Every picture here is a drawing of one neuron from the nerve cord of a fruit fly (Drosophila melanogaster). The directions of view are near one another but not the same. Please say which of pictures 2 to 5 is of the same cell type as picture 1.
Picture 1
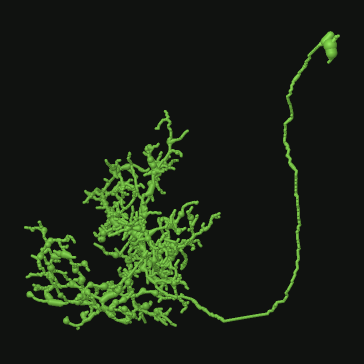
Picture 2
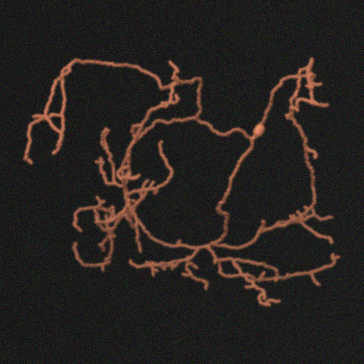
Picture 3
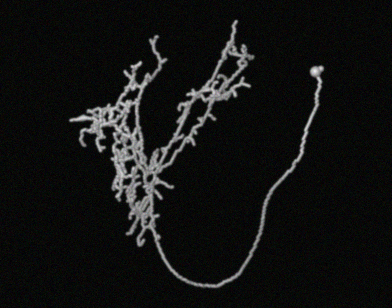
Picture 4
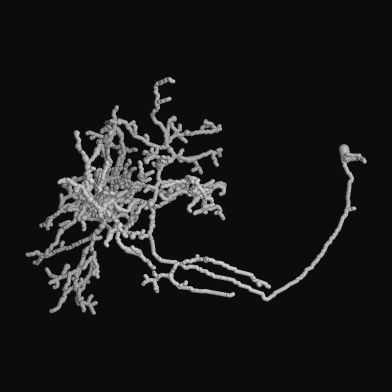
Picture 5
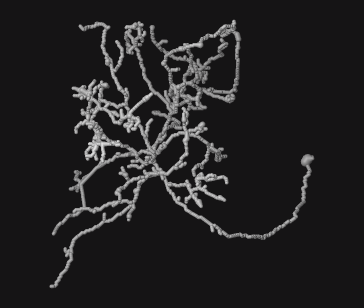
4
